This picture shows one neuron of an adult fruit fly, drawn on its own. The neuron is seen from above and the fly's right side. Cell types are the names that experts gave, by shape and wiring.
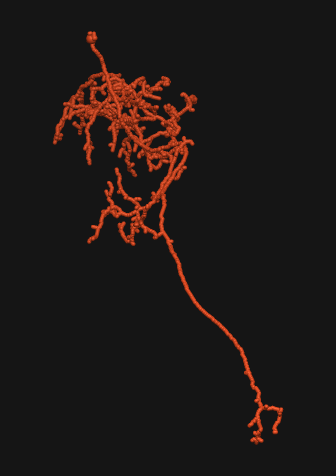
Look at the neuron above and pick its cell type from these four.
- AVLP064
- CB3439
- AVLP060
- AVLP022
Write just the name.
AVLP064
